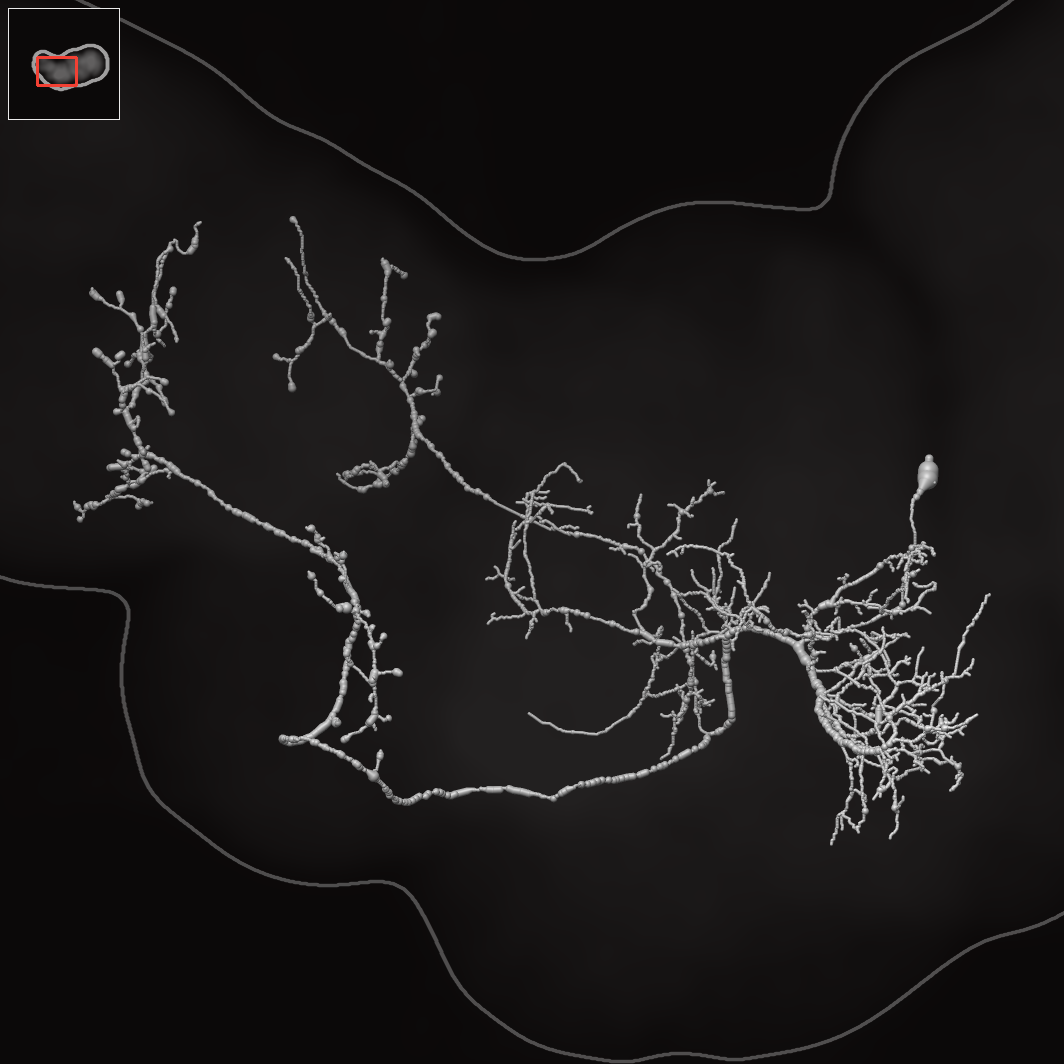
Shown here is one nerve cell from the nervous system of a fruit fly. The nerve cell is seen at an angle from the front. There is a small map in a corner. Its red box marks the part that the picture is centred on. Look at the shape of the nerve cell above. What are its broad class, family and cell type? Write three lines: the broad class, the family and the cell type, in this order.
nerve-cord intrinsic neuron
hemilineage 01A
IN01A008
